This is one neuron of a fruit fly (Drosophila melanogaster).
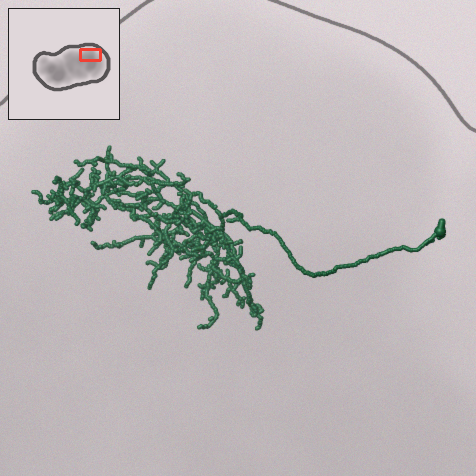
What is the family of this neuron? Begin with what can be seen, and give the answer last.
The cell body is on the right of the picture. The picture shows dozens of branch ends. It is a central-brain intrinsic neuron. The family is hemilineage LHl2_dorsal.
